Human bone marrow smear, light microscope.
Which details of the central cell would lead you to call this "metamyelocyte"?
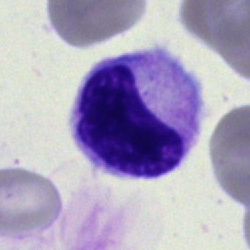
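So, a metamyelocyte, and I'm checking the picture against that. The outline is roughly round, and the nucleus is kidney-shaped with its indentation facing the upper right. Pale lilac cytoplasm fills that notch at the upper right.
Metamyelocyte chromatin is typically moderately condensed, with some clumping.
Here the chromatin is dark purple and densely clumped, so the clumping goes with the name, while the density sits beyond what is usual and fits less well.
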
